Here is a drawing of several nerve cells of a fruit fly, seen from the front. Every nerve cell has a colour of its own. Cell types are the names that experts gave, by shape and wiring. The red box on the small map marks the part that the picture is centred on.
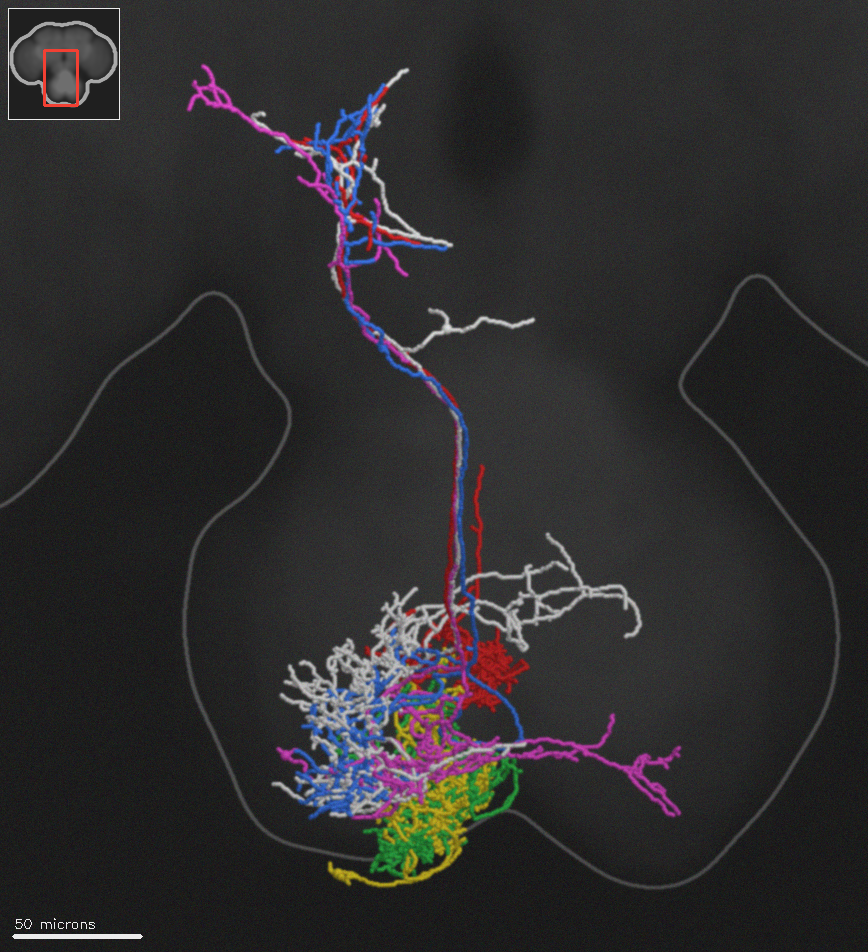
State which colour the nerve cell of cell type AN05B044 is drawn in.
blue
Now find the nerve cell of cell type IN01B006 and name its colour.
green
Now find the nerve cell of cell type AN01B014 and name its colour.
magenta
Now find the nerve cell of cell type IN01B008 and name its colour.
yellow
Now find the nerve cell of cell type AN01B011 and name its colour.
red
